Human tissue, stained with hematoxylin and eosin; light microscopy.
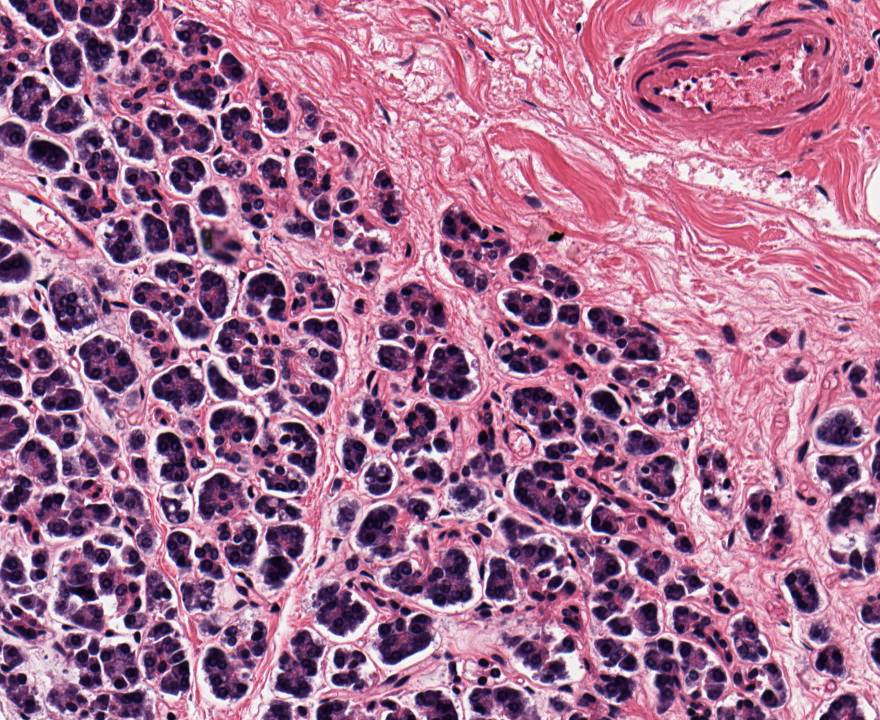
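Pancreas, haematoxylin and eosin stained section. Small rounded nests of cells lie closely packed across the left and lower parts of the field. Cells within the nests have deeply purple-staining cytoplasm and small, round nuclei. Thin strands of pink fibrous stroma divide the nests from one another.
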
